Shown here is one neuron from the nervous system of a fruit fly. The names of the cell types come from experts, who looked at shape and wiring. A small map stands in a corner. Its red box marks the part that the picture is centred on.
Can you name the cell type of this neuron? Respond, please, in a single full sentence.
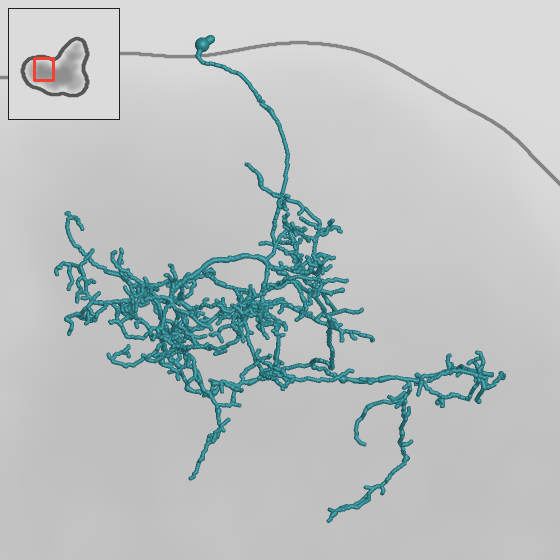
This neuron is an instance of the cell type SMP245.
